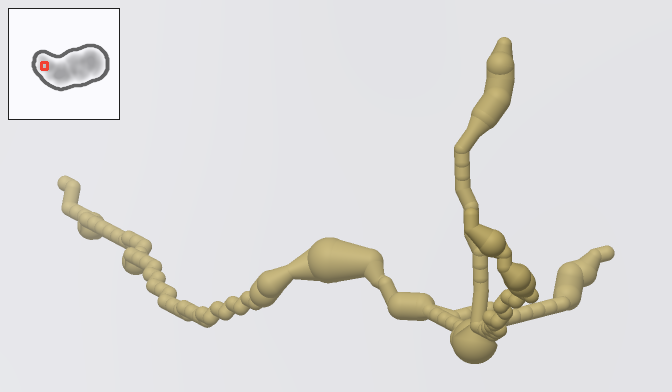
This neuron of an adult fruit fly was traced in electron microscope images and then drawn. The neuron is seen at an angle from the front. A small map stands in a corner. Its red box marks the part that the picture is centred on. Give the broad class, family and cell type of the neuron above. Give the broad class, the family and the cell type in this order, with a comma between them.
sensory neuron entering the nerve cord, class mechanosensory tactile, SNta39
